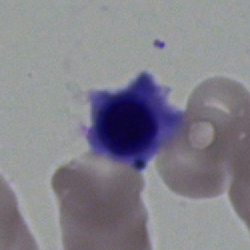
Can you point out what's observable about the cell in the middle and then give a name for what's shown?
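You can see the outline is irregular, with several pointed cytoplasmic projections, most prominent along the upper edge. The nucleus is a dense, dark purple throughout. Red cells are touching it at the lower edge and on the right side. It's an erythroblast.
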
